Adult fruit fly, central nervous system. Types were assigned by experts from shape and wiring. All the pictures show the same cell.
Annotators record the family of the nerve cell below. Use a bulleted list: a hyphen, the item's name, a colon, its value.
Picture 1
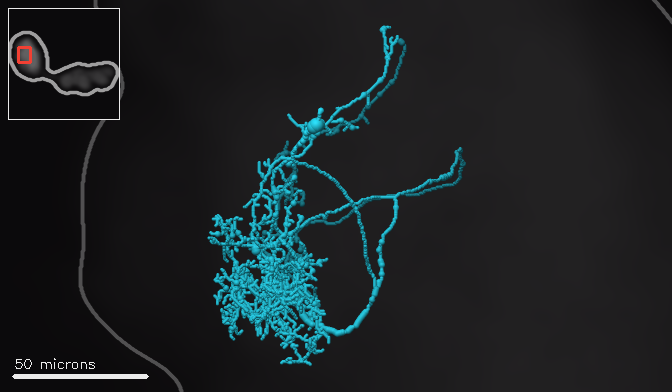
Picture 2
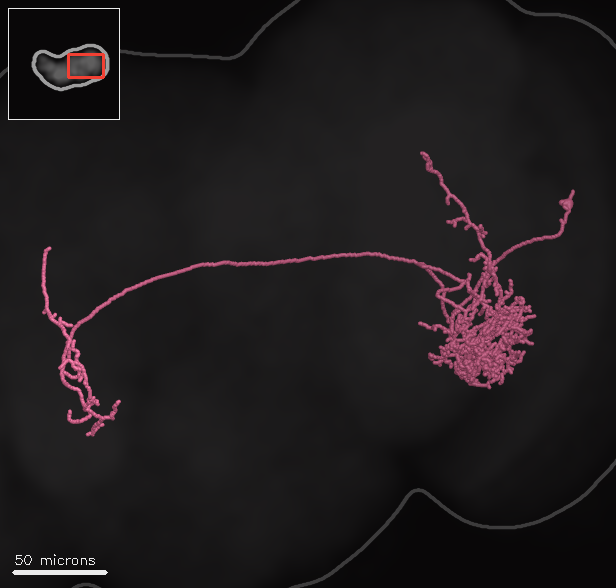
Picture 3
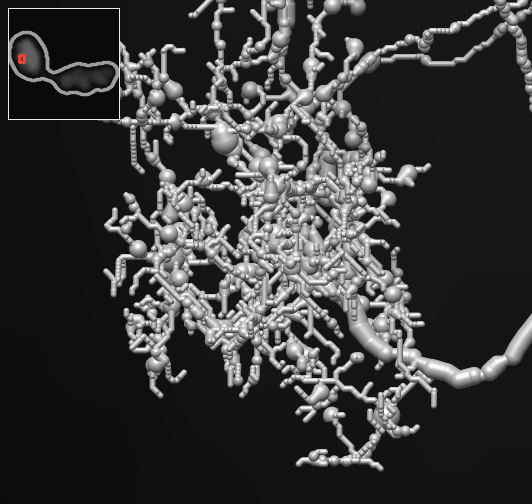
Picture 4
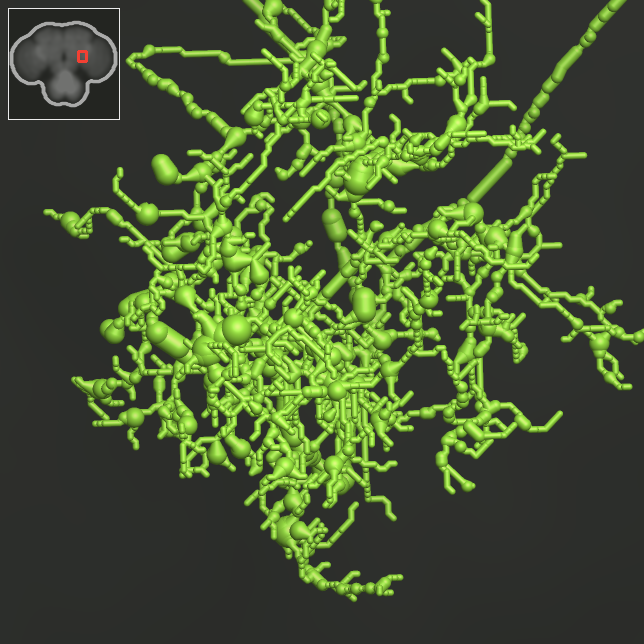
- family: hemilineage VLPl&d1_lateral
